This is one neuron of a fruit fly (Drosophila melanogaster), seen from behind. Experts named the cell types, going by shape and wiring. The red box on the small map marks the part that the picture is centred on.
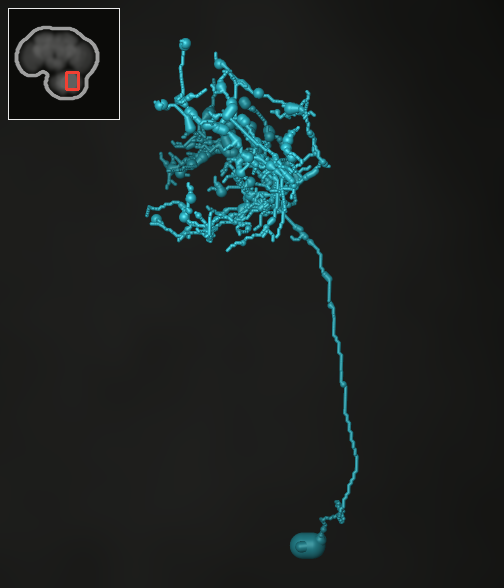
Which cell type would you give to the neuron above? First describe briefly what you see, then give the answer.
The cell body is at the bottom of the picture. The picture shows dozens of branch ends. It is a nerve-cord intrinsic neuron. It is of cell type IN16B079.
